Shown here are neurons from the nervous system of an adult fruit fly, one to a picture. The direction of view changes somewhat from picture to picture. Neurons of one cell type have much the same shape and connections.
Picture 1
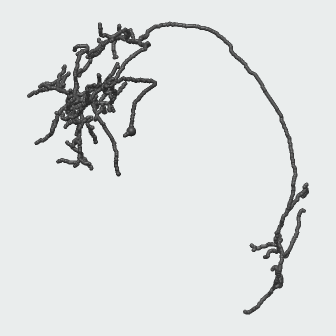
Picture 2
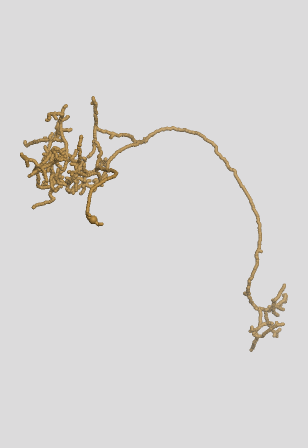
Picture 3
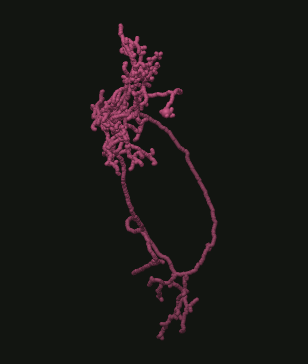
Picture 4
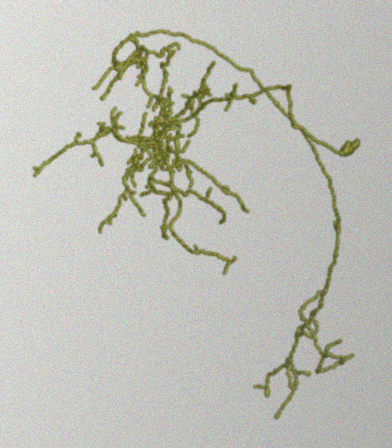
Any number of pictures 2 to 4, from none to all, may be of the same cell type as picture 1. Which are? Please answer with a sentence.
Picture 4 is of the same cell type.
